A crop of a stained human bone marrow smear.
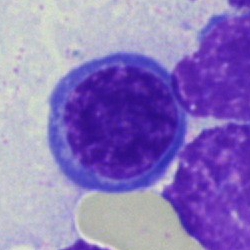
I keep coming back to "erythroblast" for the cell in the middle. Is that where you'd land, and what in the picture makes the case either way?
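What I notice first is the cytoplasm, a deep blue rim that is widest on the left side.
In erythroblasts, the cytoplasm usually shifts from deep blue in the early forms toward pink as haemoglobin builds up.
That deep blue sits well with an erythroblast.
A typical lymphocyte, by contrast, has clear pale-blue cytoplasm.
So the same colour tells against lymphocyte. I'd say erythroblast fits. Otherwise, the cell has a smooth, round outline, with no projections or blebs on its surface. Its chromatin is dark purple with scattered small paler flecks. Next to the nucleus on its left side there's a paler zone in the cytoplasm, and I see no granules anywhere in the cytoplasm.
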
